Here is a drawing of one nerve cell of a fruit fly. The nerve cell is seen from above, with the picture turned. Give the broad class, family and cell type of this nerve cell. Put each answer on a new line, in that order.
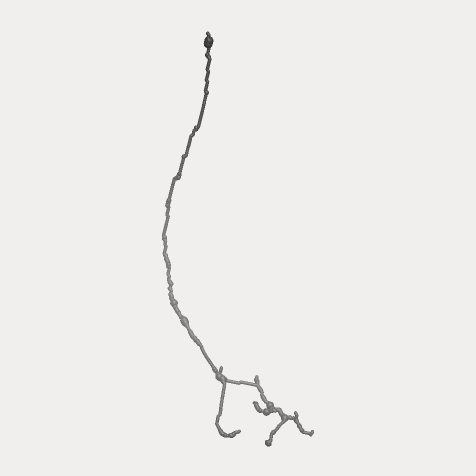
sensory neuron entering the nerve cord
class mechanosensory tactile
SNta42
